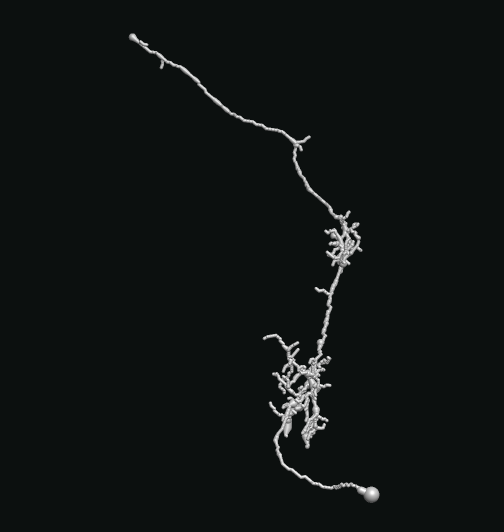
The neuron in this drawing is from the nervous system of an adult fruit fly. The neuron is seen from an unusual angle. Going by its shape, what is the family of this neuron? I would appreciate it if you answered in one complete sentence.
The neuron is counted in family Tm.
